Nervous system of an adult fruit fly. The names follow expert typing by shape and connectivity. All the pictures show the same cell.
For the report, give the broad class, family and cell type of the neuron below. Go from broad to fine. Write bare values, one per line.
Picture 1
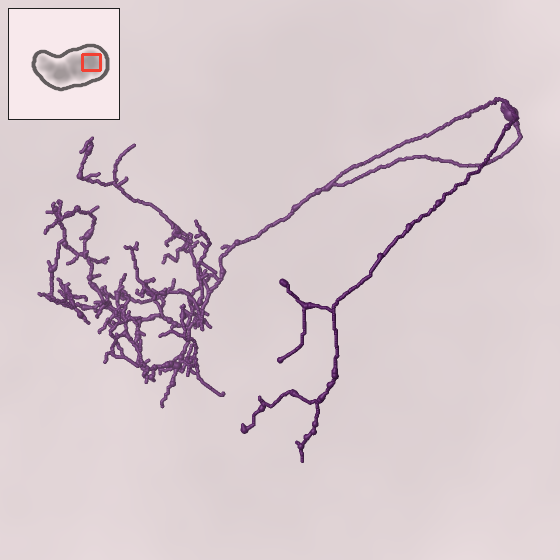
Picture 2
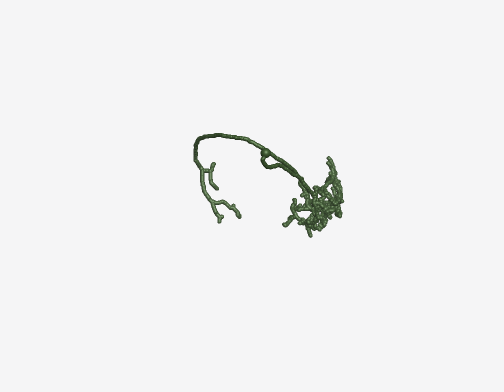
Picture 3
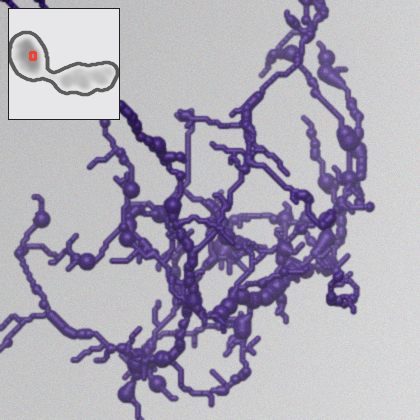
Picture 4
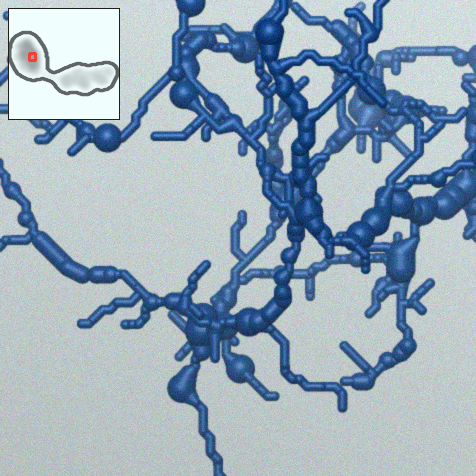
central-brain intrinsic neuron
hemilineage SLPa&l1_lateral
PLP037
